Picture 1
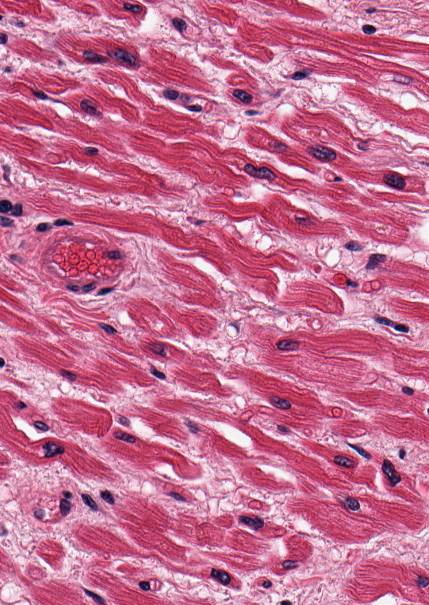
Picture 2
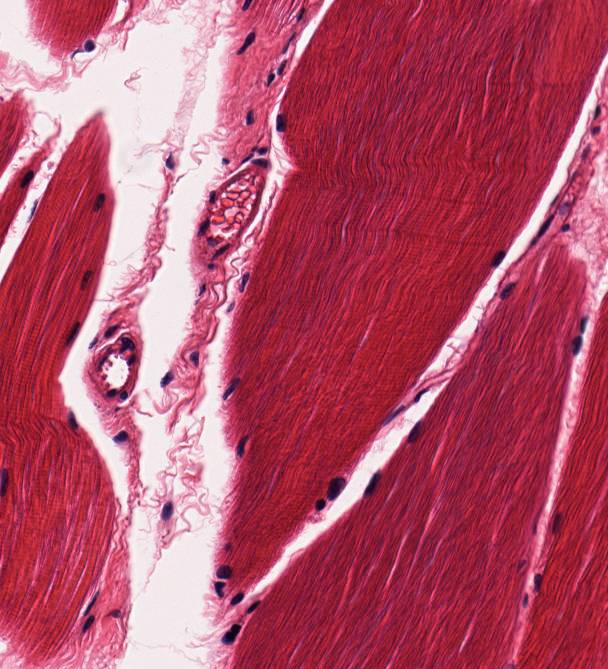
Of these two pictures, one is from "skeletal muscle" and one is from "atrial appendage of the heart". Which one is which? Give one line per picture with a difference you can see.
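Picture 1 is from the atrial appendage of the heart. The muscle fibre nuclei are oval and lie centrally within the fibres.
Picture 2 is from the skeletal muscle. The dark, elongated nuclei of the muscle fibres lie at the edges of the fibres rather than in their centres.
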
